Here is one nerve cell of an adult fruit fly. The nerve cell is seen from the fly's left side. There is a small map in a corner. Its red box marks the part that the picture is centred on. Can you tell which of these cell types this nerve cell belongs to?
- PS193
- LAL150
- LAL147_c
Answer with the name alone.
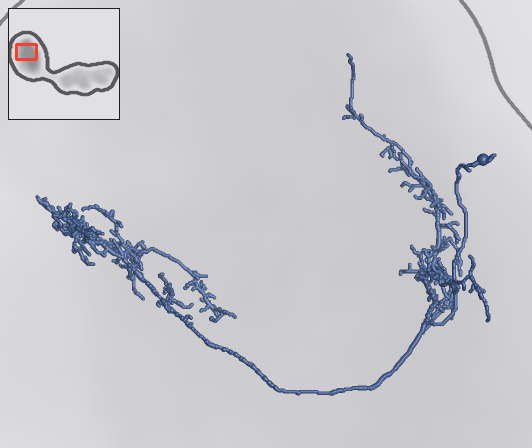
LAL147_c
